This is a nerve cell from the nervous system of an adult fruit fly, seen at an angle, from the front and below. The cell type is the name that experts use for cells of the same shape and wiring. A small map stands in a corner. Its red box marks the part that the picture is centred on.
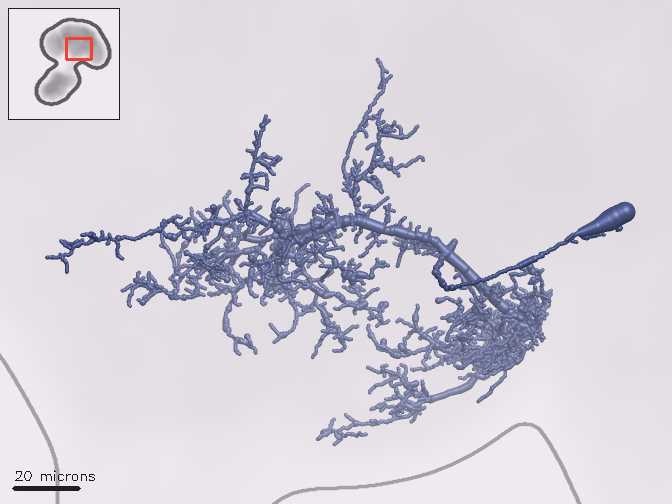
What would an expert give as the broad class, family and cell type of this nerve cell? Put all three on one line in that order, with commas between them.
central-brain intrinsic neuron, hemilineage MD3, GNG013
